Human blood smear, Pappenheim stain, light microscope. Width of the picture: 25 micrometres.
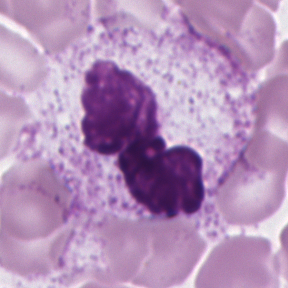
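Segmented neutrophil, the central cell. Two lobes joined at a narrow waist make up its nucleus, which runs diagonally from upper left to lower right. The chromatin is dark purple and densely stained, while the cytoplasm is abundant and very pale.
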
